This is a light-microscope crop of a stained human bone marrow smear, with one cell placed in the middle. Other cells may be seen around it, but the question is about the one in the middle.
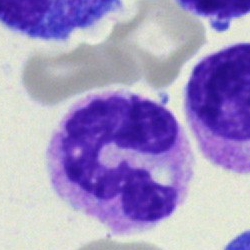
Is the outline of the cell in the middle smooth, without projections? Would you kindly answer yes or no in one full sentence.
Yes, the border of this cell is smooth and even.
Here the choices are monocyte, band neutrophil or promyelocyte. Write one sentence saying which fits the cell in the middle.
The cell of interest, located centrally, is a band neutrophil.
